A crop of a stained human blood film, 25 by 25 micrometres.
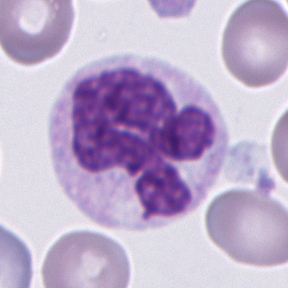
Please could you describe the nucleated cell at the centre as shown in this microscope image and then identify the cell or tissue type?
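Begin by tracing the cell: it is round, and its edge is smooth and even. Now look into the nucleus, where no distinct nucleoli can be seen. The cytoplasm forms a wide rim, broadest at the lower left, with fine, dust-like pinkish-purple granules scattered through it. What you are looking at is a segmented neutrophil.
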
